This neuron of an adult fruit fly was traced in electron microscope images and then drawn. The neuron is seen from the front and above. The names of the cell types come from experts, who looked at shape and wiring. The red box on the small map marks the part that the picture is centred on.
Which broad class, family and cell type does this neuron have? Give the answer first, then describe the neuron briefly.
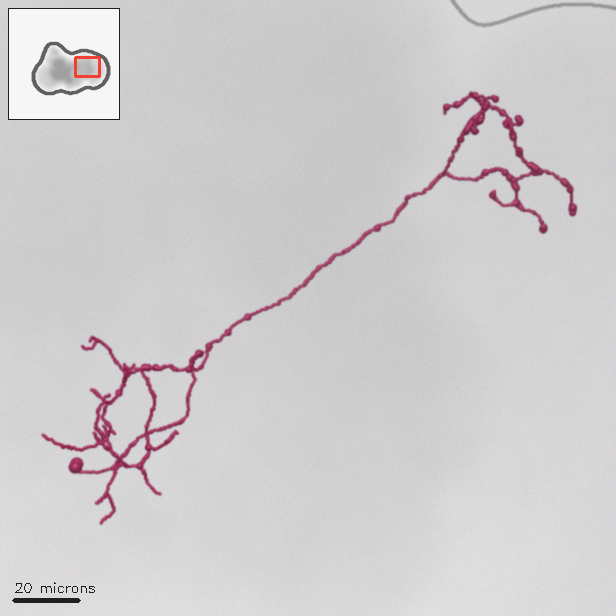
It is a visual centrifugal neuron. Its family is LPT. The cell type is LPT111. The cell body is at the lower left of the picture. By the scale bar it is about 170 microns wide in this view.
